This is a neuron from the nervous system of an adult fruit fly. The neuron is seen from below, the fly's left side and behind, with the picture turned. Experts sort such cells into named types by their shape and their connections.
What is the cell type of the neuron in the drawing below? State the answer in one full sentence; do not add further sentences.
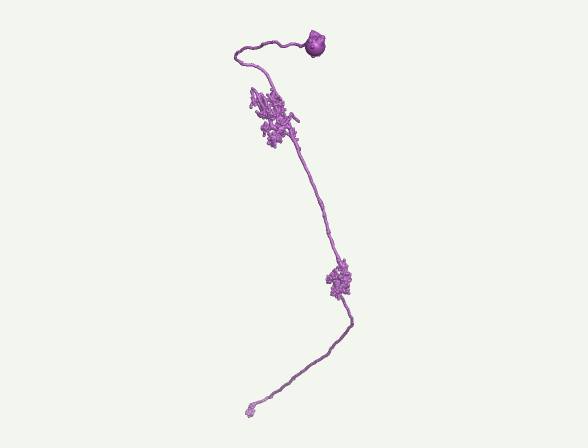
The neuron is a member of cell type Tm1.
